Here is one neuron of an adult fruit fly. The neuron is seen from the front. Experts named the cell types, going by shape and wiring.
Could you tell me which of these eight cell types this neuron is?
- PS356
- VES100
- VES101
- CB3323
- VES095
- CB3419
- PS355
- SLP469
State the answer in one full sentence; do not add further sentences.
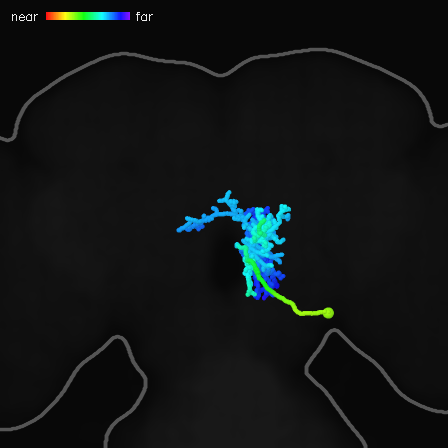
This neuron is typed as PS356.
